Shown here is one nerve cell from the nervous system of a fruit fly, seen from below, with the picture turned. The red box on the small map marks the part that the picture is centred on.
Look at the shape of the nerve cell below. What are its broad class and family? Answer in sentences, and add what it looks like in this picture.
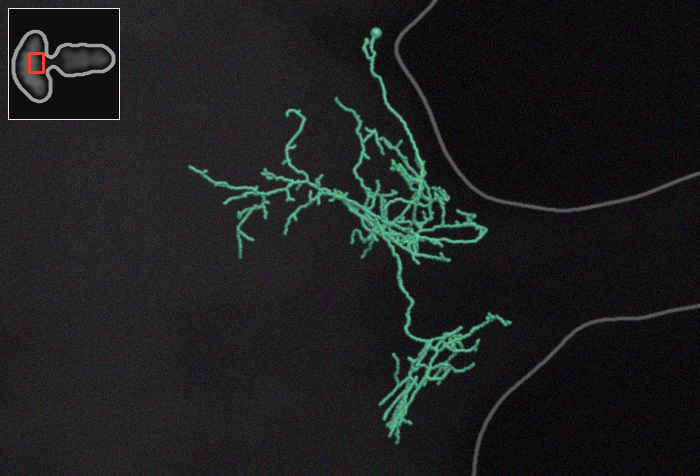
This is a central-brain intrinsic neuron. Its family is hemilineage LB3. It lies in the brain. The cell body is at the top of the picture. Dozens of branch ends can be seen.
